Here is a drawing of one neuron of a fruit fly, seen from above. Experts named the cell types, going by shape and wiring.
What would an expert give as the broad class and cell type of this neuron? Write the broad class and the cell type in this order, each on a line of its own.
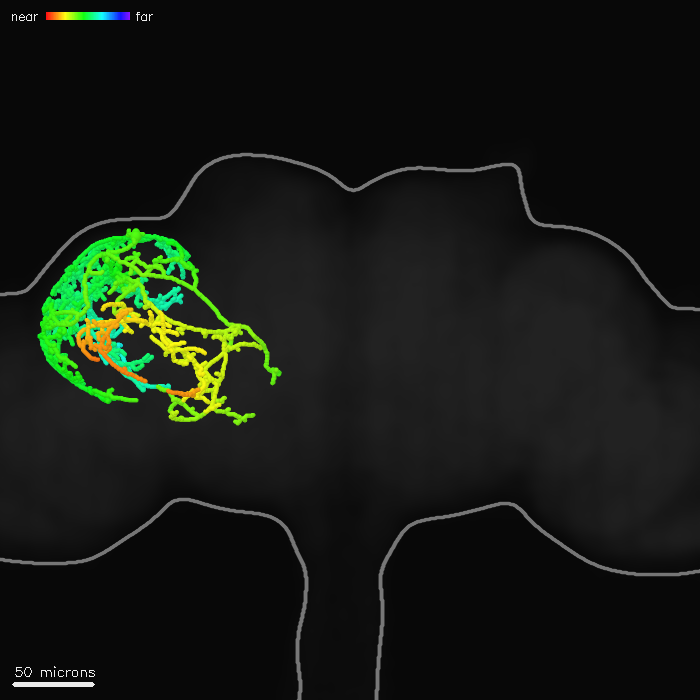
central-brain intrinsic neuron
AVLP281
